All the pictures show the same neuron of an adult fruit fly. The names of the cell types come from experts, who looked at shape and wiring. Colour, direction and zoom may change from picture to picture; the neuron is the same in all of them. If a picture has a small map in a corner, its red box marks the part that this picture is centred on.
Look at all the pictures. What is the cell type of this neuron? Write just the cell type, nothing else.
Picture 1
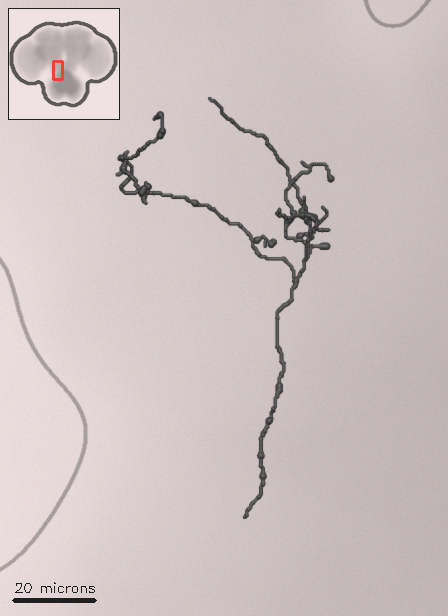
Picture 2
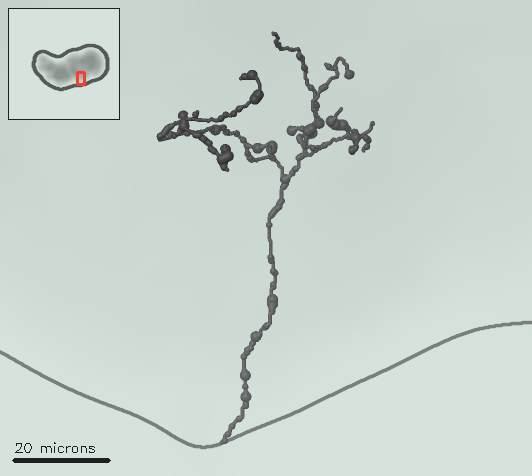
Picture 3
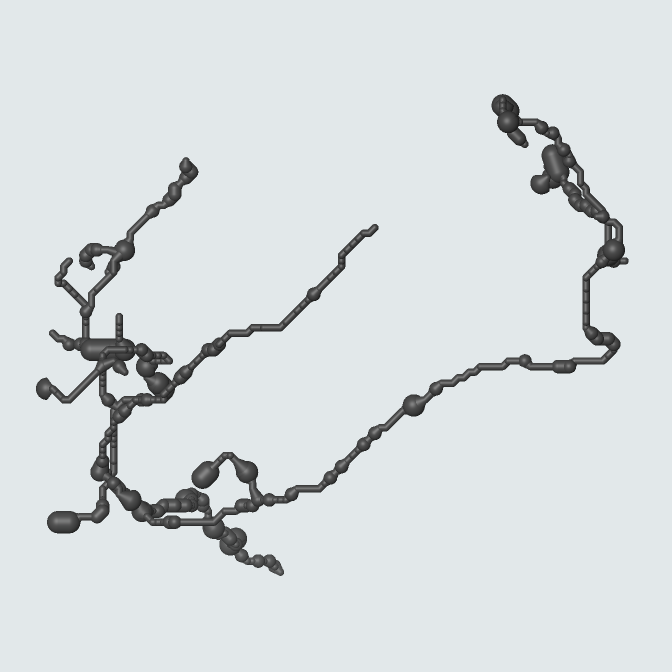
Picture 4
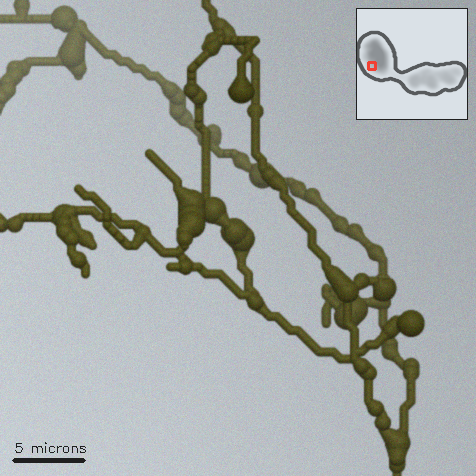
LB1e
